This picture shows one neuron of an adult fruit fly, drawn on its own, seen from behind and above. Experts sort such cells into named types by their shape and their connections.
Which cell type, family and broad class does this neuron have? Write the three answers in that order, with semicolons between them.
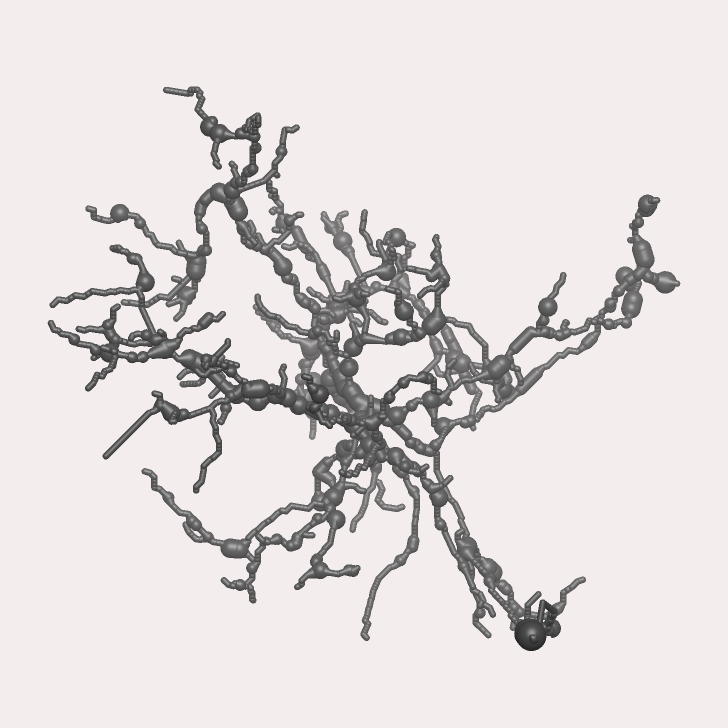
IN20A.22A040; hemilineage 20A.22A; nerve-cord intrinsic neuron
